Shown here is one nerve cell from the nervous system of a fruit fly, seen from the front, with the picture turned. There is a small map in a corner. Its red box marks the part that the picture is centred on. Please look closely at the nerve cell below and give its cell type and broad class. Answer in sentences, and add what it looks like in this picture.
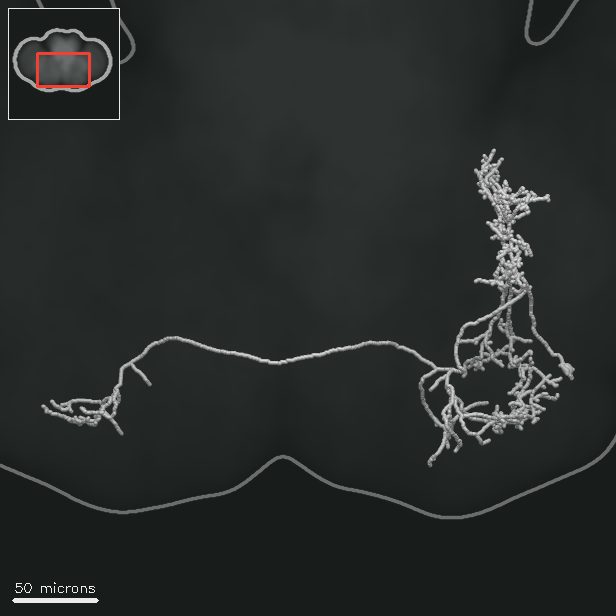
It is of cell type AVLP024_c. This is a central-brain intrinsic neuron. From left to right in the picture it spans about 300 microns. Dozens of branch ends can be seen.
